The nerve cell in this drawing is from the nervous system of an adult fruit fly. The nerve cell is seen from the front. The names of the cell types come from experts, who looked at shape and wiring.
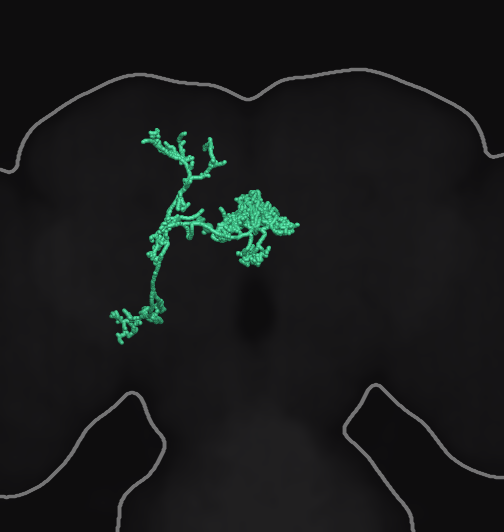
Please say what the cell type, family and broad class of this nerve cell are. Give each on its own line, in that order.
FB2A
class CX
central-brain intrinsic neuron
